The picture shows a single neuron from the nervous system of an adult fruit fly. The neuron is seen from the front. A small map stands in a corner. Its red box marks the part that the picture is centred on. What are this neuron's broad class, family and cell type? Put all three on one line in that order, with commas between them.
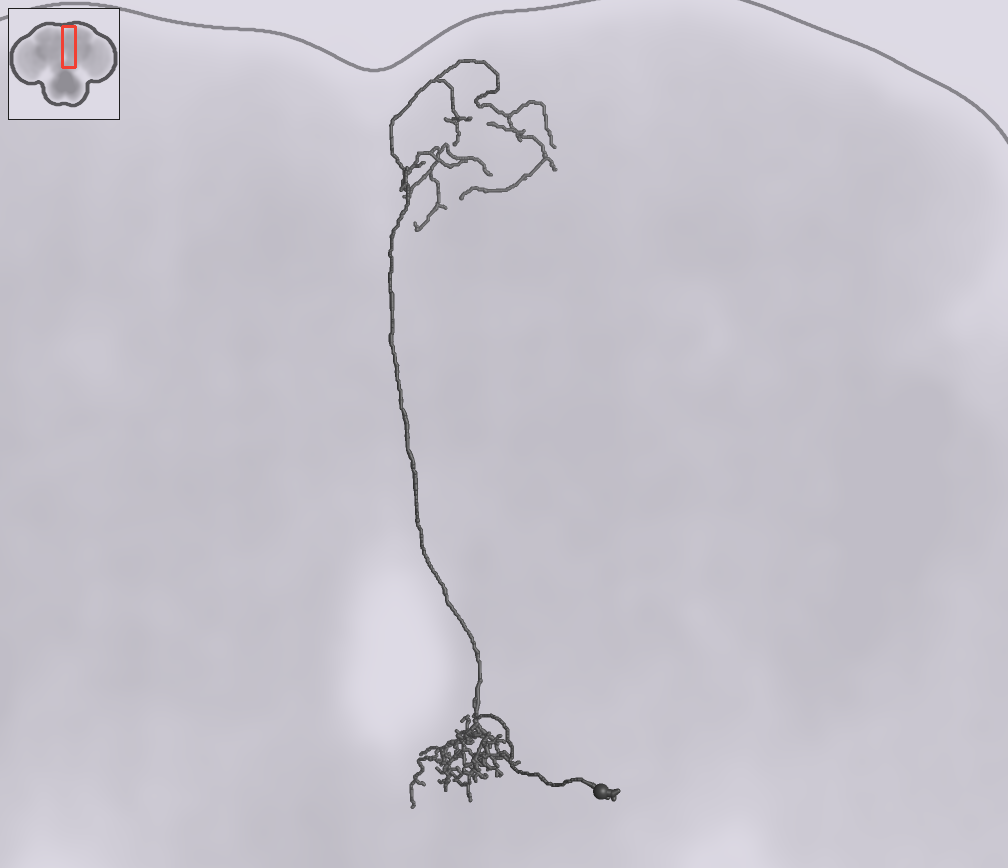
central-brain intrinsic neuron, hemilineage FLAa2, PRW066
